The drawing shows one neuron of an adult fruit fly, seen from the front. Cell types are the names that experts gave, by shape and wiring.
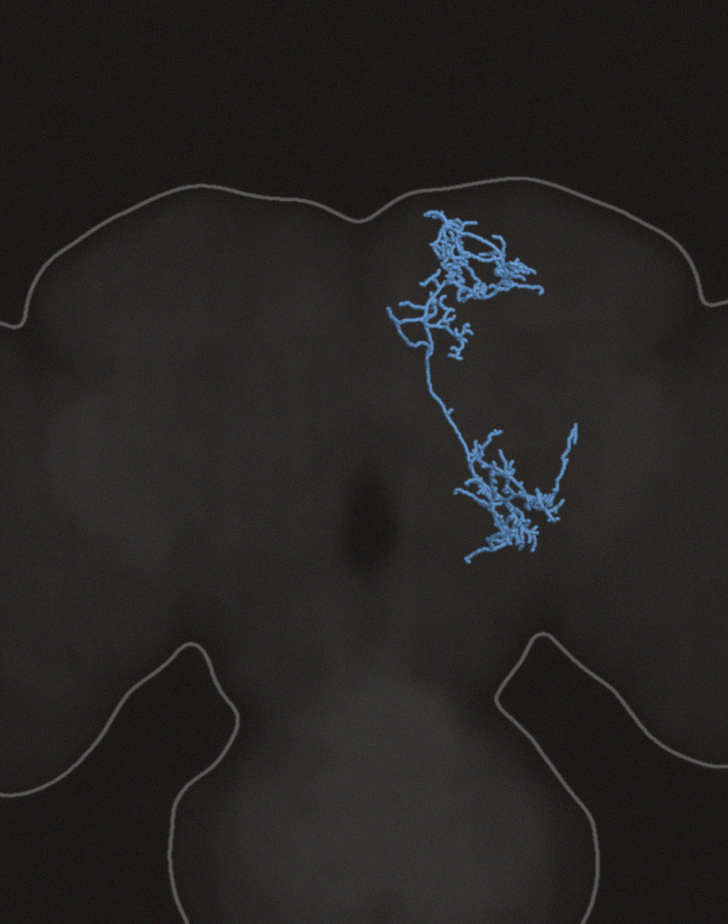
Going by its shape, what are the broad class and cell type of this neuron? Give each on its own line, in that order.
central-brain intrinsic neuron
SIP086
